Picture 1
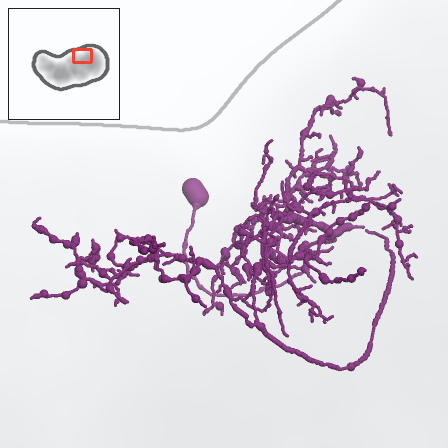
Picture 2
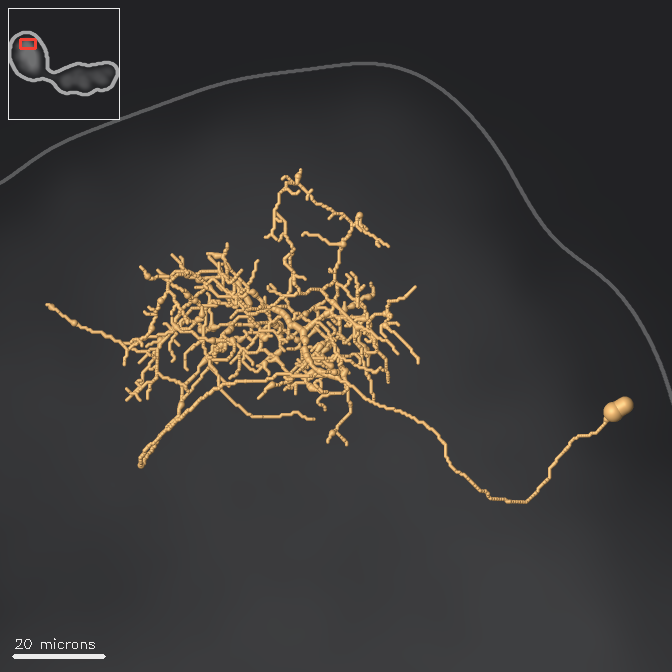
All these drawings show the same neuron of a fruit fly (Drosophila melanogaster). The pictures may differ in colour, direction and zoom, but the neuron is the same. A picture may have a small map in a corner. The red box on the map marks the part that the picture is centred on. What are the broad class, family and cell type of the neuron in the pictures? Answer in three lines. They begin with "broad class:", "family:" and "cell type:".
broad class: central-brain intrinsic neuron
family: hemilineage DM3_dorso_medial
cell type: SMP513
